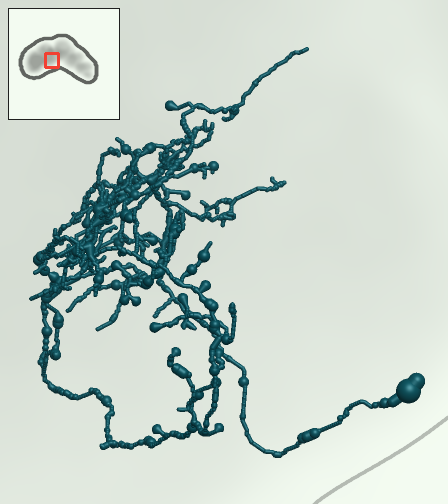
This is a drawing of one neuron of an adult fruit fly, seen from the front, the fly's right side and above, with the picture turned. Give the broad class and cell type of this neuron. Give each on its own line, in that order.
central-brain intrinsic neuron
SLP383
